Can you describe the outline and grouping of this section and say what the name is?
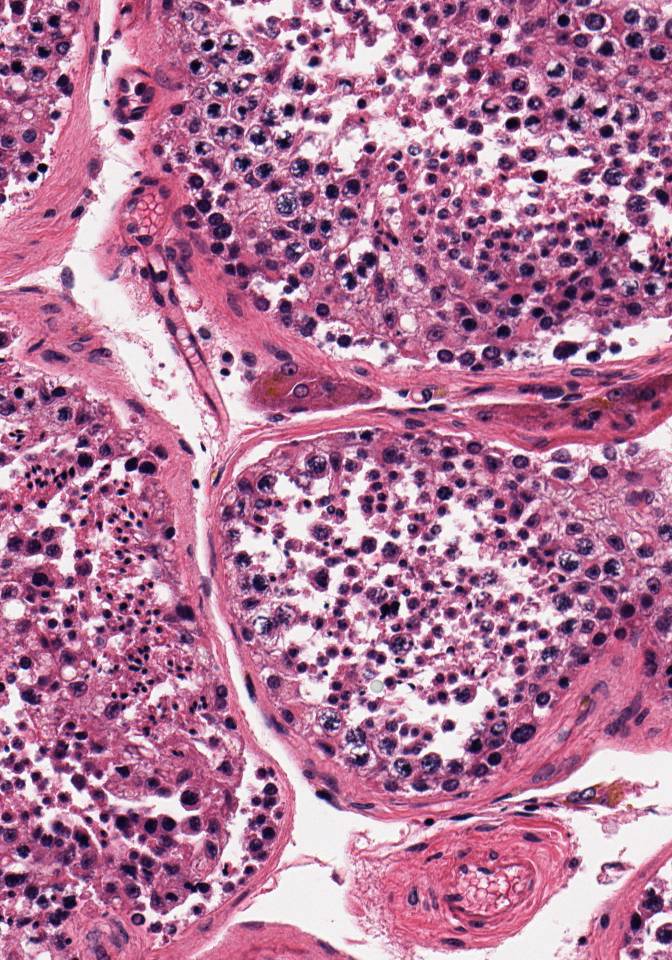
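Several large rounded tubules, cut across, fill the field, parted by narrow strands of pink connective tissue. Many layers of rounded cells fill each, rather than a single-layered lining. Through the middle layers lie scattered large round cells with coarse, thread-like dark chromatin. Small, dense, dark round nuclei cluster towards the left-hand tubule's centre. This section is testis.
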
